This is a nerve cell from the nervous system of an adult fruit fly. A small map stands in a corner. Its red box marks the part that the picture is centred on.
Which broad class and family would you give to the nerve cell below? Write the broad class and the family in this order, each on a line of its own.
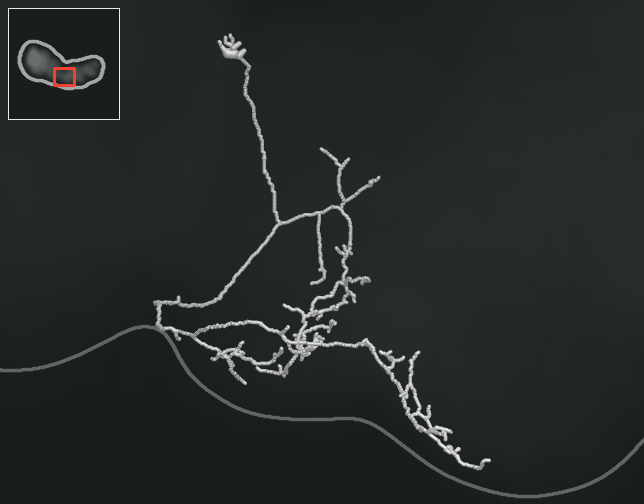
nerve-cord intrinsic neuron
hemilineage 19A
